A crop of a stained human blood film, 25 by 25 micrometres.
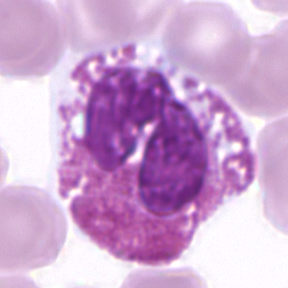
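Eosinophil, its nucleus divided into two large lobes. The granules leave the nuclear outline clearly visible. The broadest band of cytoplasm lies beneath the nucleus. Loose granules sitting at the margin give the cell edge a ragged look.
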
